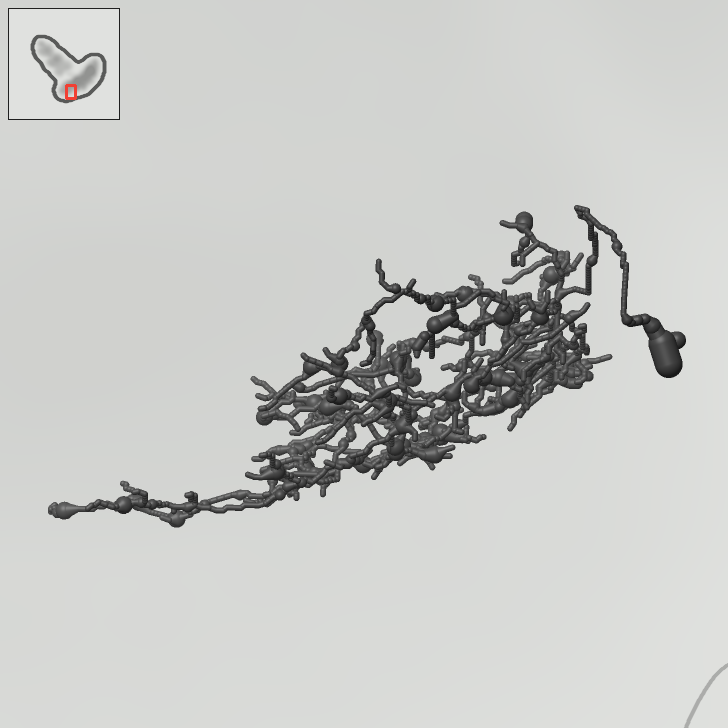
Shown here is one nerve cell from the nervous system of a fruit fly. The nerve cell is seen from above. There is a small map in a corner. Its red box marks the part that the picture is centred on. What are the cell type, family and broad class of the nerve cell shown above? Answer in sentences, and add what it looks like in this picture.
It is of cell type Cm17. Its family is Cm. It is an optic-lobe intrinsic neuron. The cell body is on the right of the picture. Dozens of branch ends can be seen.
